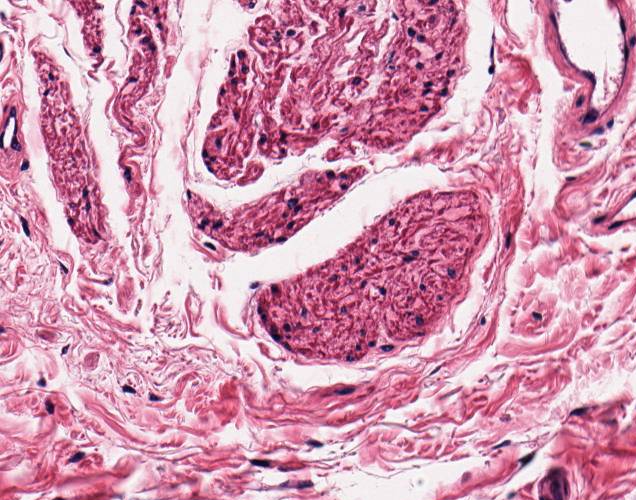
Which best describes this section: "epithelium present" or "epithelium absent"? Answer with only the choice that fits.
Epithelium absent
